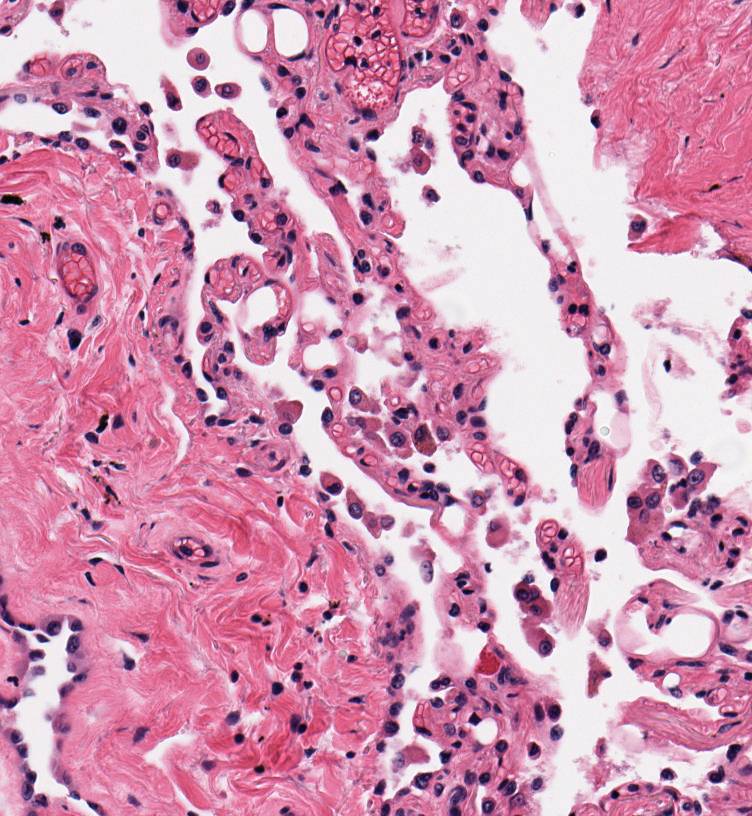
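Lung: dense pink collagen with wavy fibres, holding sparse, thin, dark spindle-shaped nuclei, fills the left; thin branching septa separated by empty spaces occupy the centre and right. Scattered rounded cells with pink cytoplasm lie loose in these spaces. A separate fragment of dense pink collagen with few nuclei lies in the top right corner.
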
